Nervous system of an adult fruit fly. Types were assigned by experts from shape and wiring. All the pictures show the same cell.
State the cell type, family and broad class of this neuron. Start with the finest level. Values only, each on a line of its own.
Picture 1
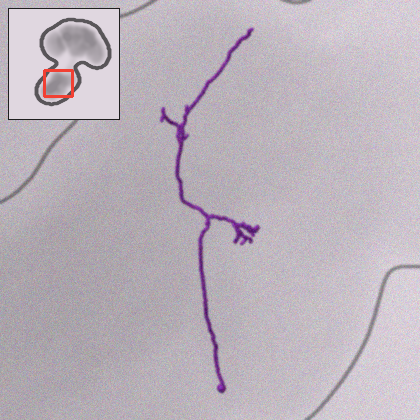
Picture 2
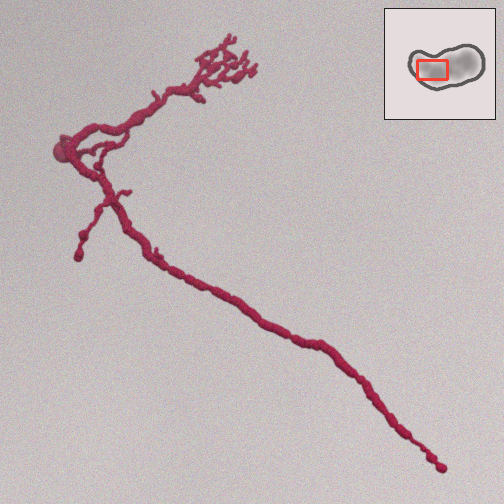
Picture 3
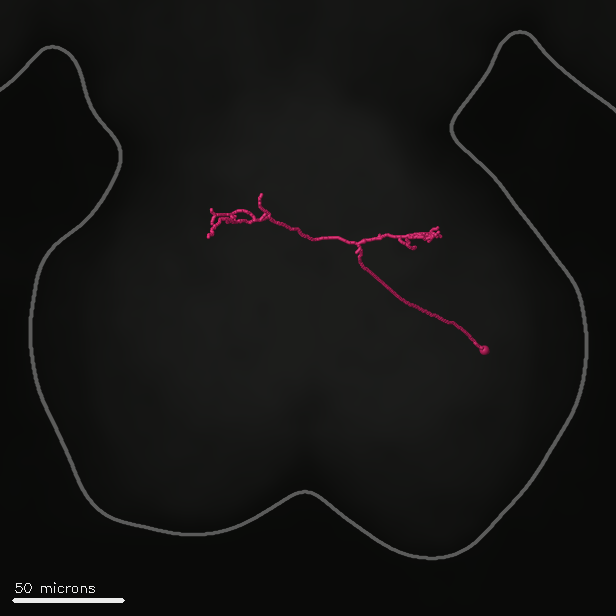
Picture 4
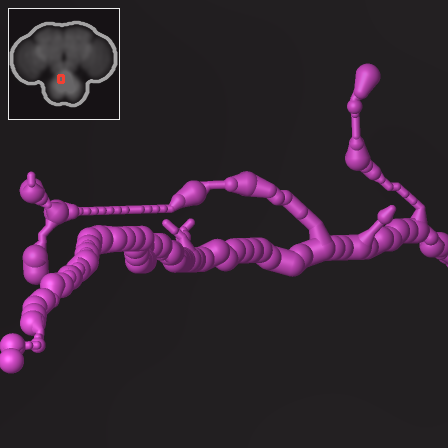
IN08B070_b
hemilineage 08B
nerve-cord intrinsic neuron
